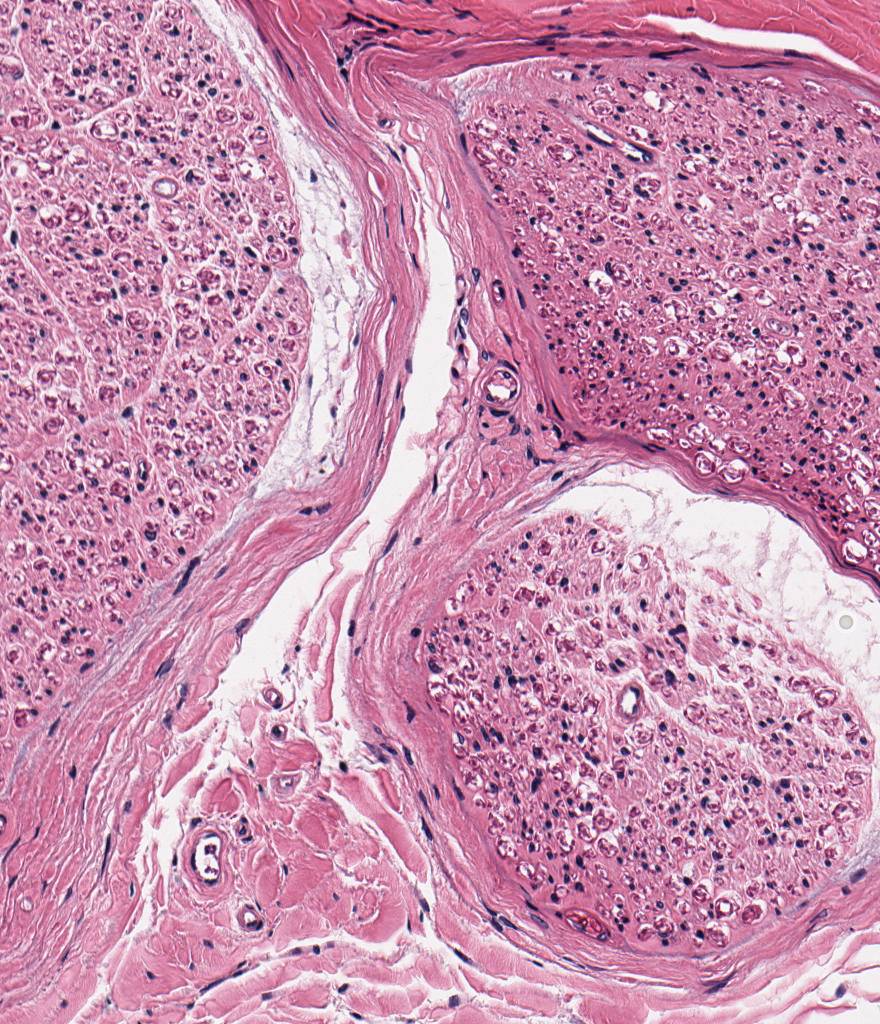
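Tibial nerve: three rounded fascicles, cut in cross section, sit at upper left, upper right and lower right. Fibres inside are cut across, many showing as a small pale ring around a central pink dot, with small dark oval nuclei scattered evenly among them. Each fascicle has a thin layered rim of flattened cells with elongated nuclei.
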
